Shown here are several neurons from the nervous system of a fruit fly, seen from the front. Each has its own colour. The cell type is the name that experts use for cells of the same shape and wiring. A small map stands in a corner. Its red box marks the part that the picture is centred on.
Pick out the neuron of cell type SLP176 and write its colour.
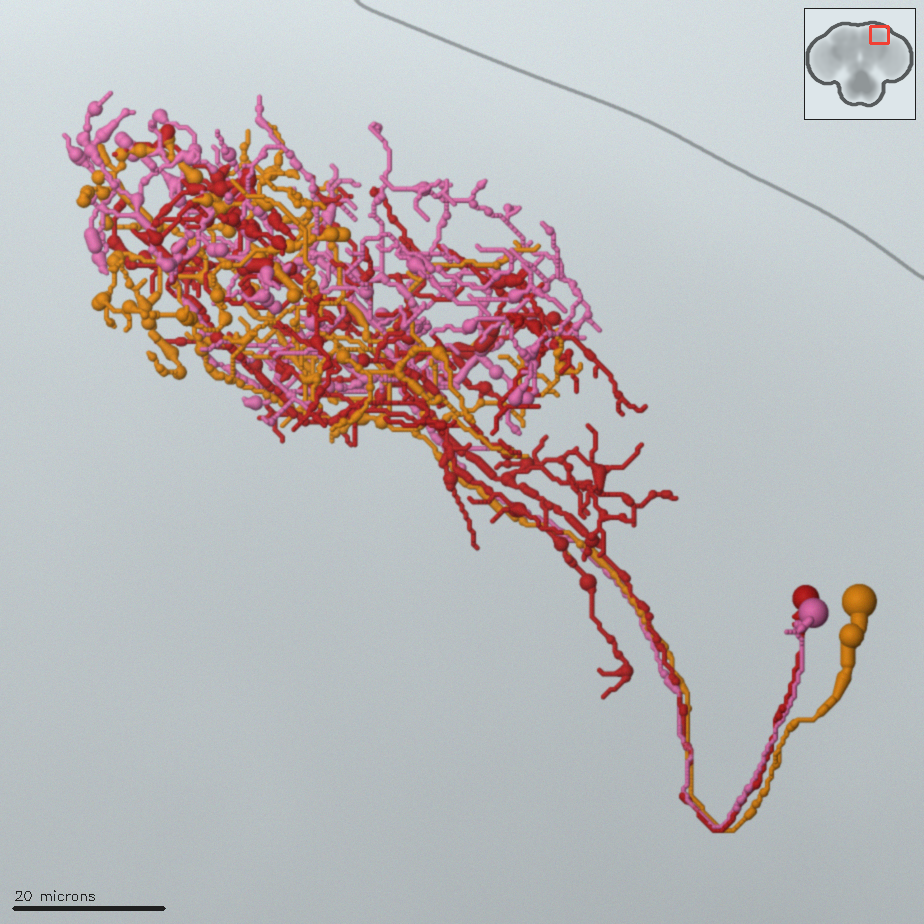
orange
